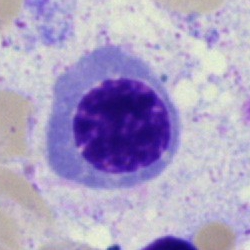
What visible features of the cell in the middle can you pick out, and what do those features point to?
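Off-centre toward the lower right lies the nucleus, its coarse chromatin clumped into dark purple blocks separated by paler areas. Pale greyish-blue cytoplasm forms a rim, widest above and to the left of the nucleus. This cell is an erythroblast.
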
